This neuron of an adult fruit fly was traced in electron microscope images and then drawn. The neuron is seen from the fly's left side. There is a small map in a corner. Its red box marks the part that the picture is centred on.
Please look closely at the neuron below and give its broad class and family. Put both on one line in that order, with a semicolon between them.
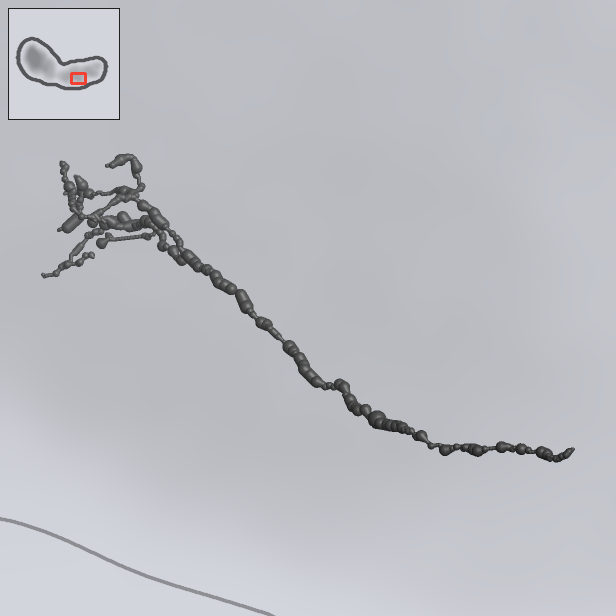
sensory neuron entering the nerve cord; class mechanosensory proprioceptive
